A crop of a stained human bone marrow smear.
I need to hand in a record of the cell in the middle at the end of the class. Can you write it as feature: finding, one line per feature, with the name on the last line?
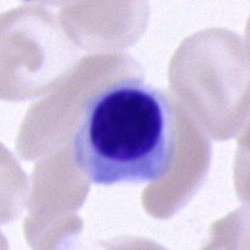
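Chromatin: dense, very dark purple
Nucleolus: none seen in the dense nucleus
Cytoplasm: pale blue
Position: nucleus toward the top, wider band of cytoplasm below
Cell: erythroblast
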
